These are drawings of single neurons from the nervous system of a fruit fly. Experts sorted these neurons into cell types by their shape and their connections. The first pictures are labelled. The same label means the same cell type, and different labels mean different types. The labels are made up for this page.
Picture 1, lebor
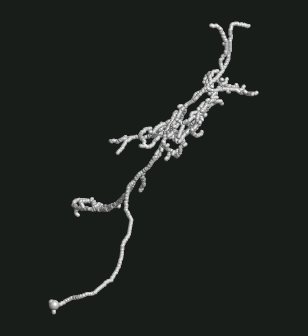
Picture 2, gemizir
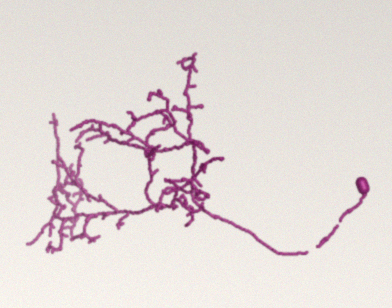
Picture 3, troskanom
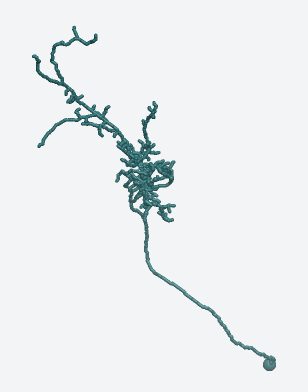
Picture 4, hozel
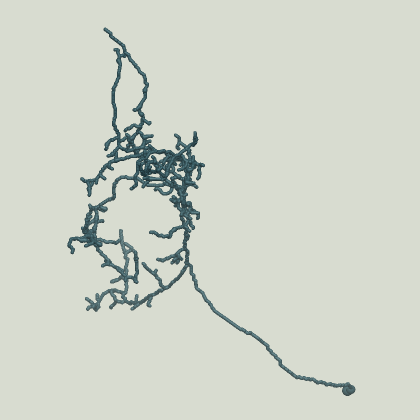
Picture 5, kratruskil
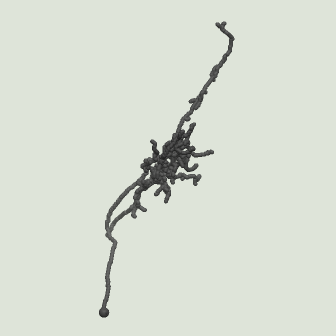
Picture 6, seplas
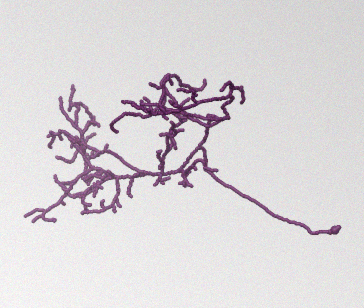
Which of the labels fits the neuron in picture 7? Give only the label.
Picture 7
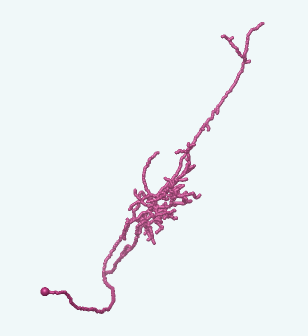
kratruskil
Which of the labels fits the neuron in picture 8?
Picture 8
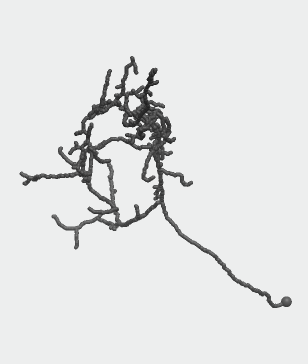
hozel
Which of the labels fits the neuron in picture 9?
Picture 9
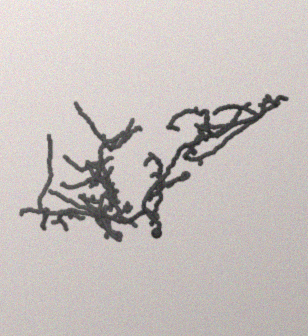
seplas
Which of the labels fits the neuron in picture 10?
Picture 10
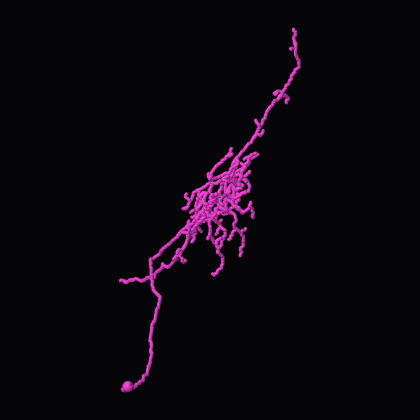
kratruskil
